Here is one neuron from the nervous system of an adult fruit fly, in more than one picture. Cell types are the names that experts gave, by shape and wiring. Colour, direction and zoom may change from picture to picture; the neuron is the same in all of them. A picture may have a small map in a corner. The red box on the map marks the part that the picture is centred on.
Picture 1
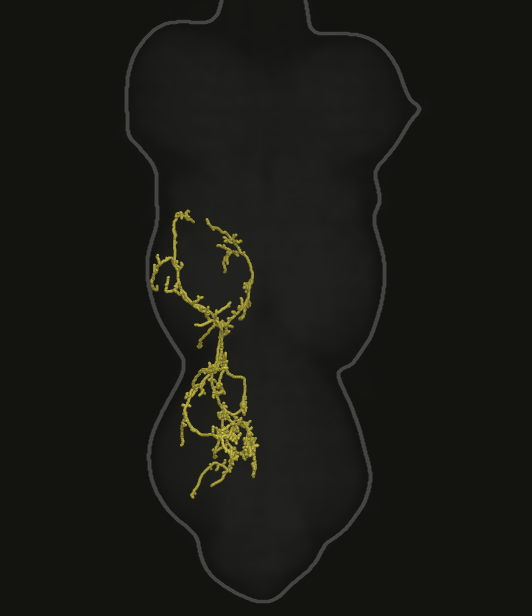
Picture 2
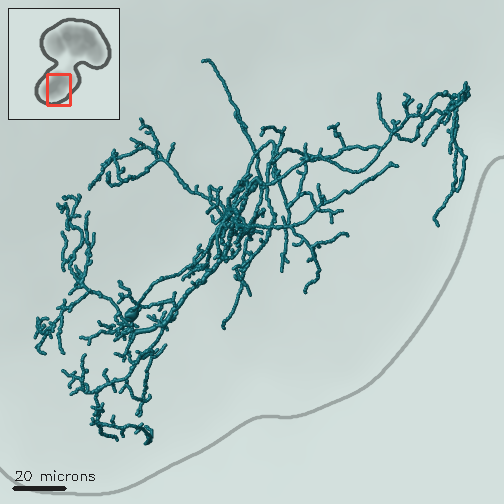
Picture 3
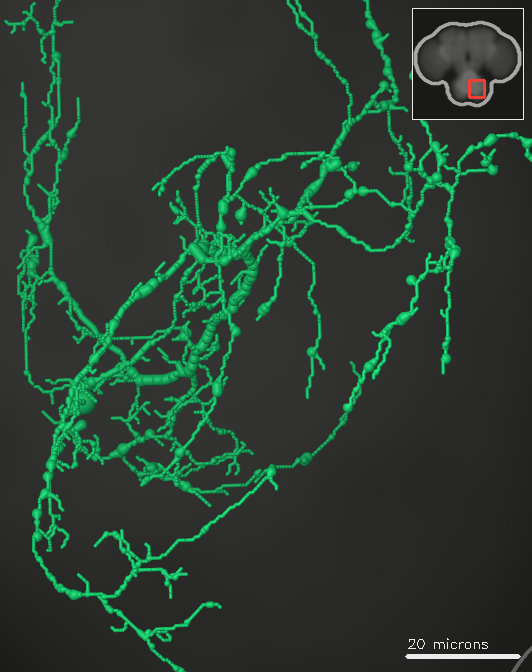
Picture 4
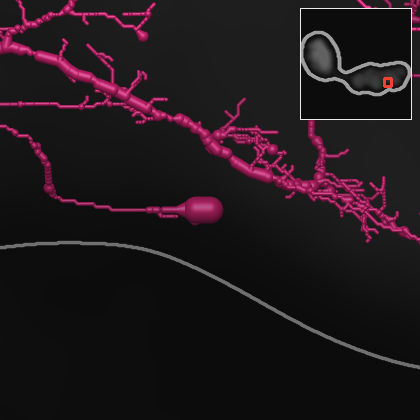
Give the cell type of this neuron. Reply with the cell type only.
IN03A052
